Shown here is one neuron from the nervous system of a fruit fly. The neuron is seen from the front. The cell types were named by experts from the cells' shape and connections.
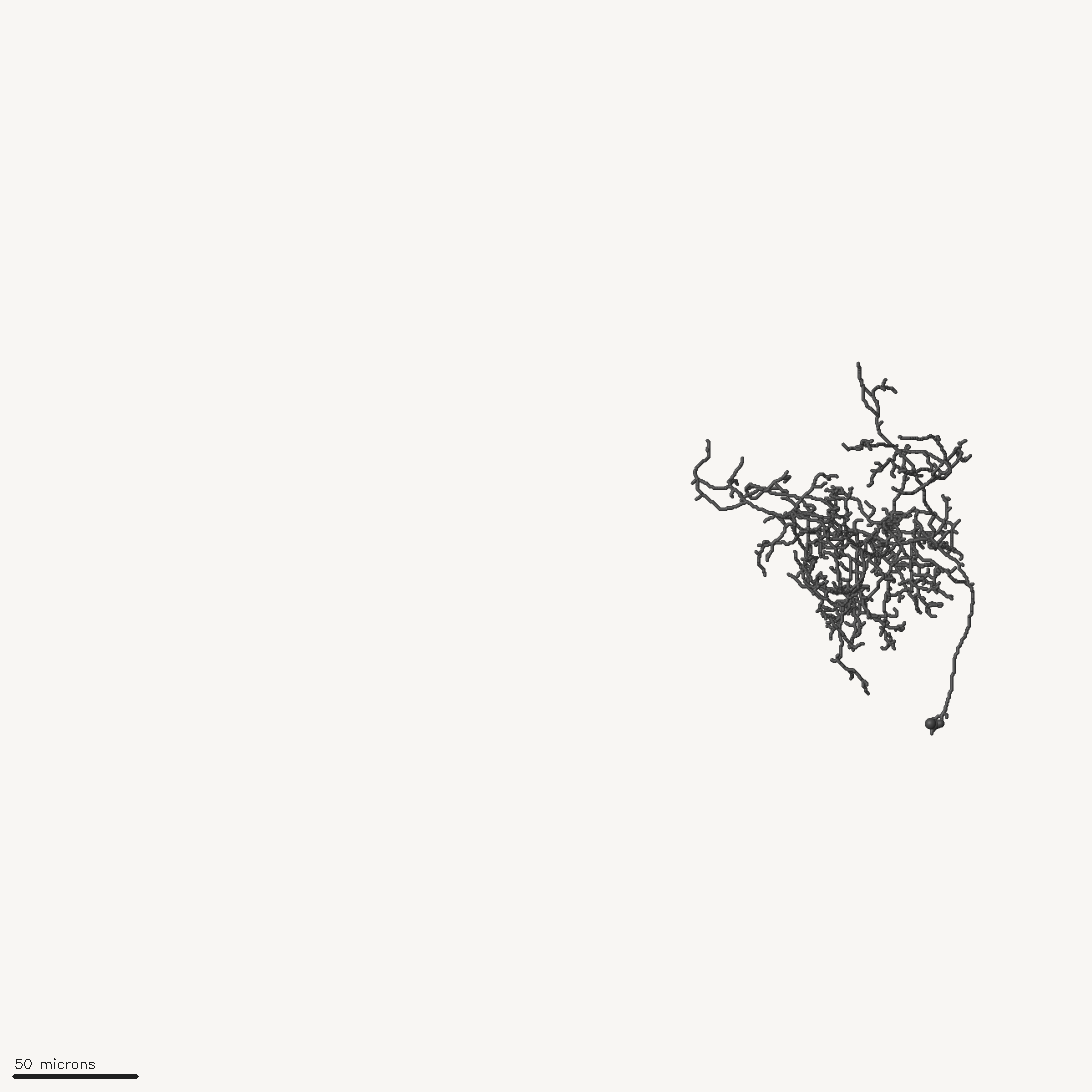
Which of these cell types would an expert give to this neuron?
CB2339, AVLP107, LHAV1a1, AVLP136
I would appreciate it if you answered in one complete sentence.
The cell type name AVLP107 applies to this neuron.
